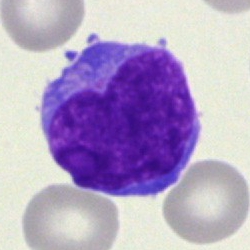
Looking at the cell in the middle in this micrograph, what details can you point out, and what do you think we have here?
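At the upper edge of this cell, several small round knobs project outward. Its outline is roughly round, though the edge is somewhat irregular. The nucleus fills most of the cell, with a shallow notch in its upper border. No distinct granules appear in the cytoplasm. This is a blast.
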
